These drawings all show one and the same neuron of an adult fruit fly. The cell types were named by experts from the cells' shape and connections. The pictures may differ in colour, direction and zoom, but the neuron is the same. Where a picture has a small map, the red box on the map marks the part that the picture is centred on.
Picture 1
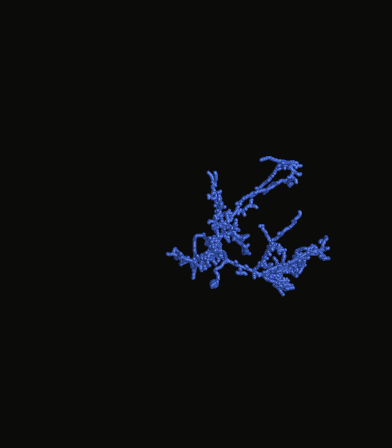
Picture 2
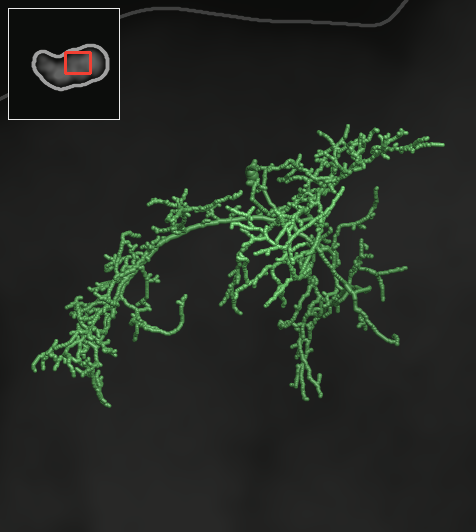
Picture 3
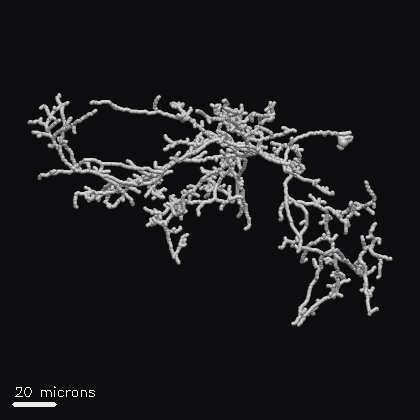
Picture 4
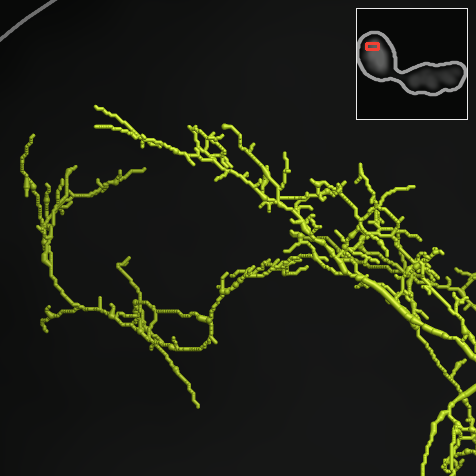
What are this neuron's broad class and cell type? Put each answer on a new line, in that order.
central-brain intrinsic neuron
SMP546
